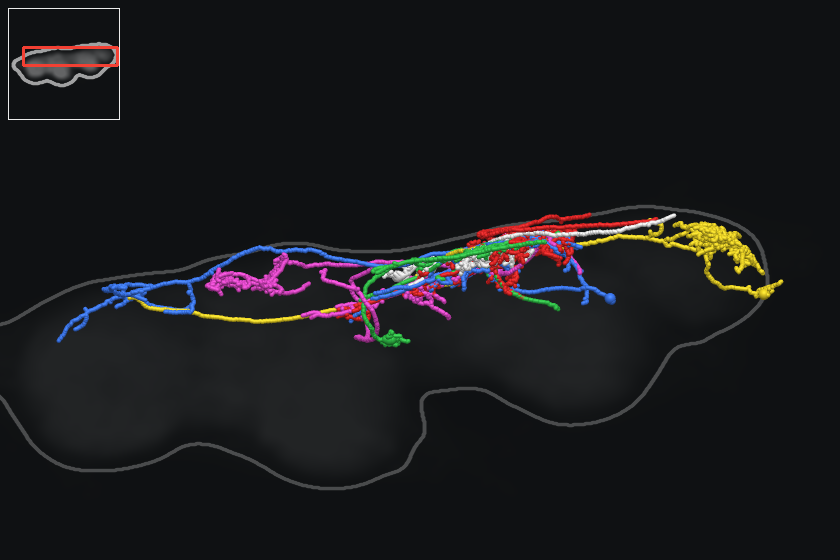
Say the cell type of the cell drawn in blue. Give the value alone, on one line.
IN27X023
